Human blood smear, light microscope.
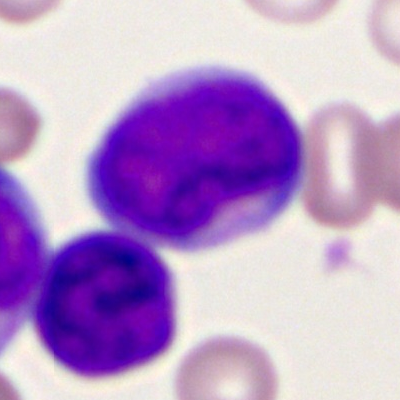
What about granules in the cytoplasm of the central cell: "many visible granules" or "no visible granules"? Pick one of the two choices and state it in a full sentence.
In the cytoplasm of this cell, no granules are visible.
